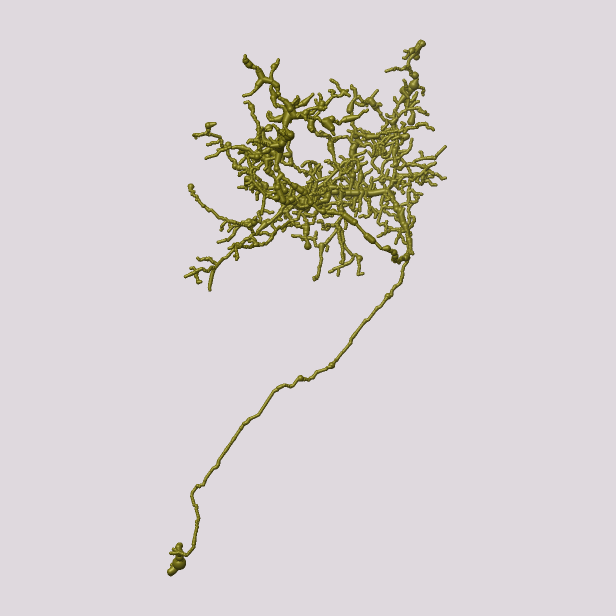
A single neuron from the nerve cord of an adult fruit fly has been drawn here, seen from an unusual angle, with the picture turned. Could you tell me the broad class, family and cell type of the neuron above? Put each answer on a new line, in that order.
nerve-cord intrinsic neuron
hemilineage 13B
IN13B019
